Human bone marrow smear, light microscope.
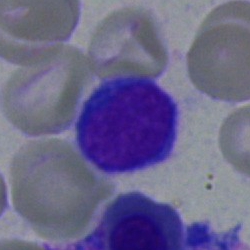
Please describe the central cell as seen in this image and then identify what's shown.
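Starting with the outline, the cell is round and smooth-edged. Its cytoplasm is very scant, at most a thin dark blue rim around the nucleus. The chromatin stains dense and deep purple across the whole nucleus. No vacuoles are seen anywhere in the cell. The cell is a lymphocyte.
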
